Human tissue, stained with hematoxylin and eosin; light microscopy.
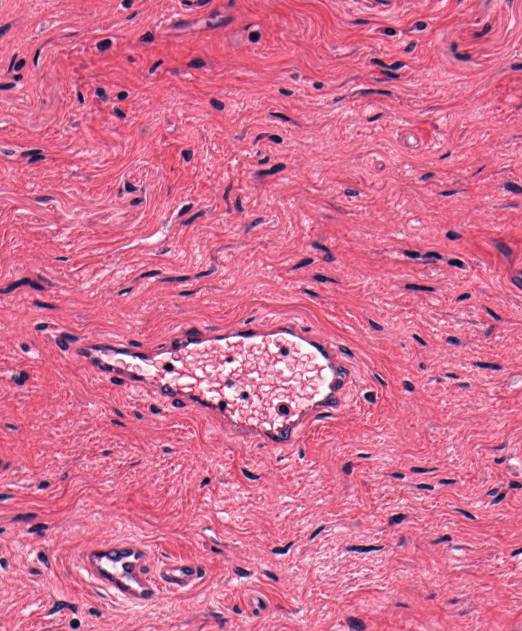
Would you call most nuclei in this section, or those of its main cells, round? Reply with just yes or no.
No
